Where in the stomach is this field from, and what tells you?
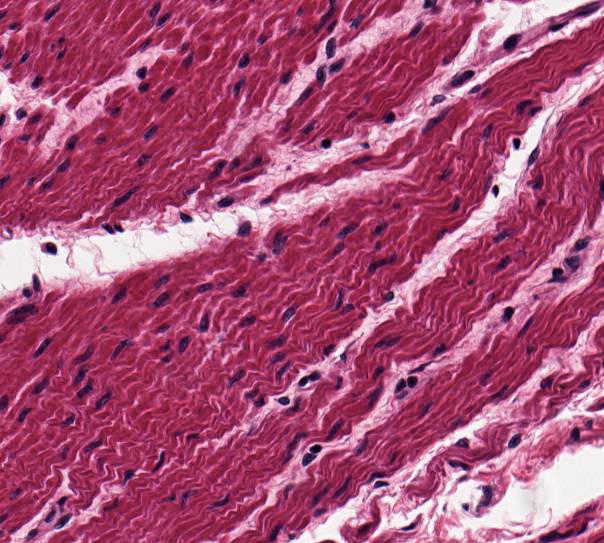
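I'd call this smooth muscle. The fibres follow a wavy, undulating course, and their cytoplasm takes eosin deeply, an intense pink-red. Within the fibres sit oval to elongated dark purple nuclei, their long axes parallel to the fibres. Those nuclei inside the fibres are what I weigh most.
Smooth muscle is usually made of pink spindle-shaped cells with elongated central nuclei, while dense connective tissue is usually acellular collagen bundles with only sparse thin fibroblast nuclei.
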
